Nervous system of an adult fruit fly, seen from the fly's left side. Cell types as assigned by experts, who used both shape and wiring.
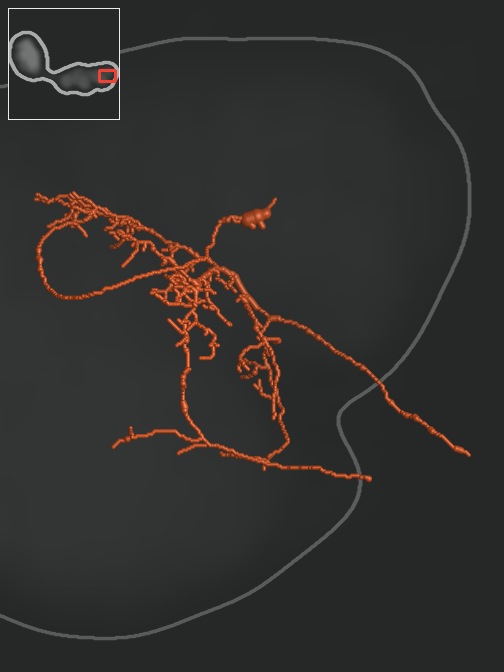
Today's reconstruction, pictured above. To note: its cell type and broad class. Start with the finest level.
Tr flexor MN; motor neuron of the nerve cord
